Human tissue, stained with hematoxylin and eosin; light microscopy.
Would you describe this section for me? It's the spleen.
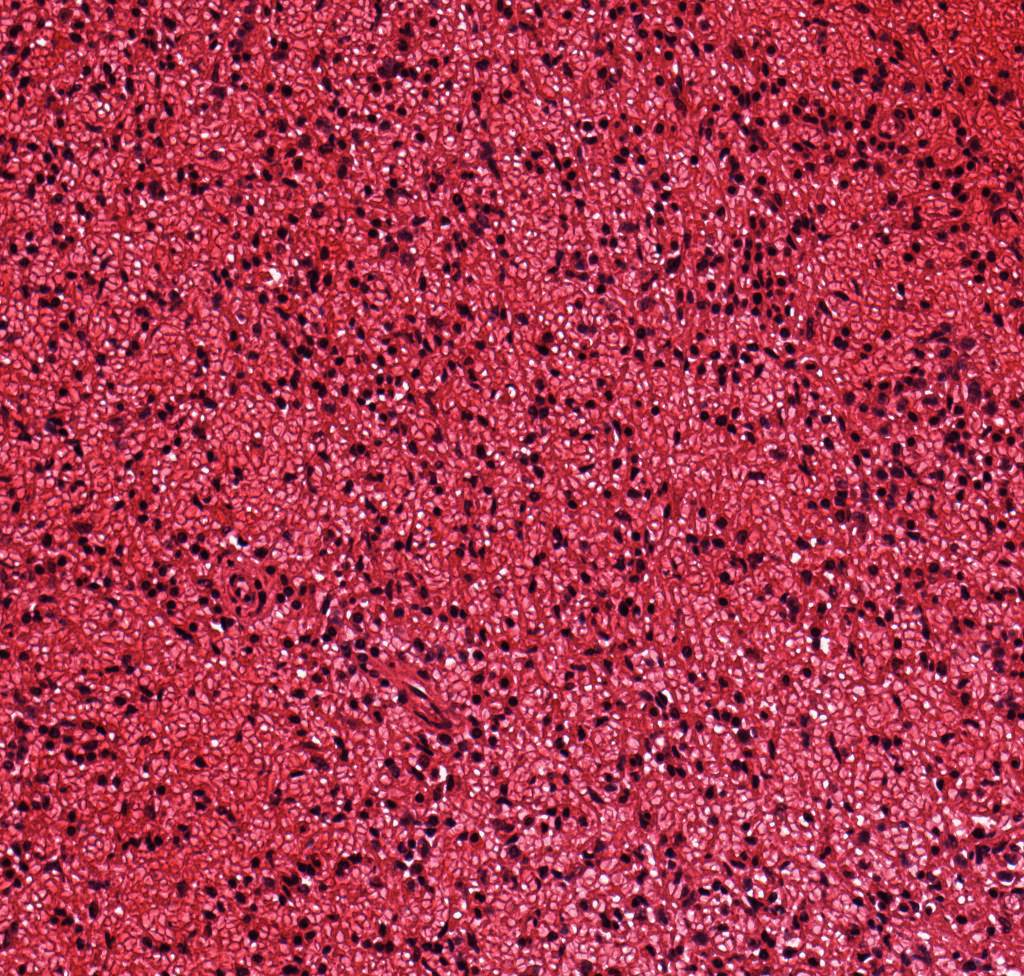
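The field is one diffuse sheet of tissue, without glands, lobules or other organised units. Small, dark, round to oval nuclei are scattered fairly evenly throughout. Between them runs a finely vacuolated, bubbly pink meshwork. Notice that no fat cells or epithelial lining appear anywhere.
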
